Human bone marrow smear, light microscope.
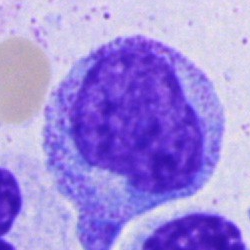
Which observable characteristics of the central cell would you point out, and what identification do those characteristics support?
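A broad bulge of cytoplasm extends toward the lower left from an otherwise rounded outline. The nucleus lies off-centre, closer to the upper right edge. Many fine purple granules are distributed through the cytoplasm, and no clear vacuoles are seen. Name: promyelocyte.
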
